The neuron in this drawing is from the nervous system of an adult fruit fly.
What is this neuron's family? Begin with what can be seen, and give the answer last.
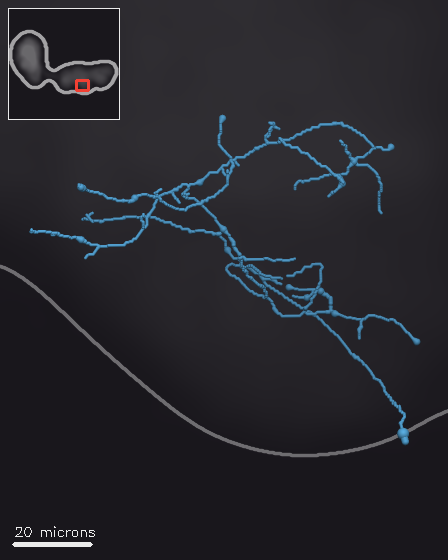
The cell body is at the lower right of the picture. By the scale bar it is about 100 microns wide in this view. It is a nerve-cord intrinsic neuron. The family is hemilineage 01B.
